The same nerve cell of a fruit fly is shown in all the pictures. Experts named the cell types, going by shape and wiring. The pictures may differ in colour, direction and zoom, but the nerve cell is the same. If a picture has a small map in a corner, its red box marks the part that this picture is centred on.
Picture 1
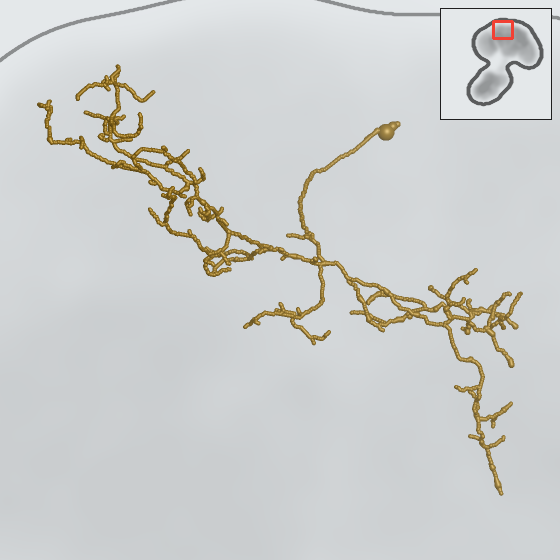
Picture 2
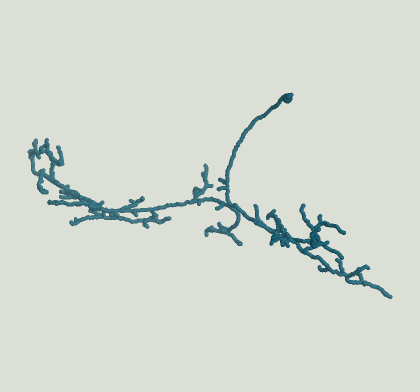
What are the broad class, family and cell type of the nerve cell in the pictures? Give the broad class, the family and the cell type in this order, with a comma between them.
central-brain intrinsic neuron, hemilineage SMPp&v1_posterior, CB1603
